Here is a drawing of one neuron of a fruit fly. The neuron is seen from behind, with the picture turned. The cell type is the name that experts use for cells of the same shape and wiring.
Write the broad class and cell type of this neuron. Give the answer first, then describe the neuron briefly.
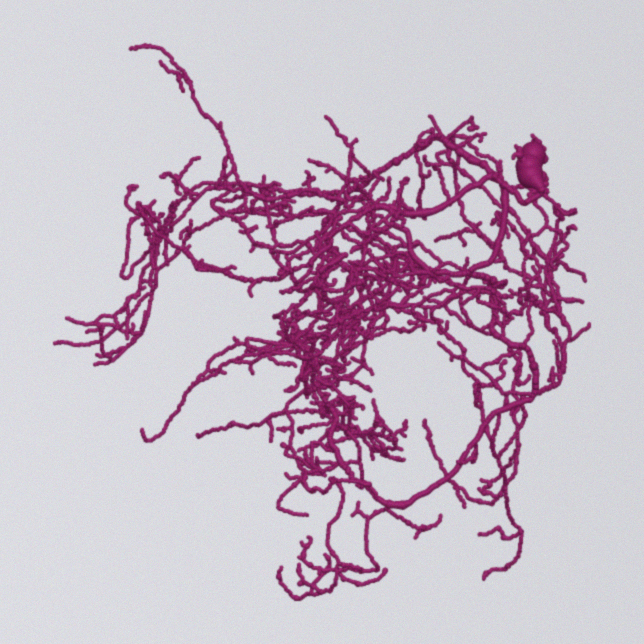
This is a central-brain intrinsic neuron. Its cell type is GNG701m. More than a hundred branch ends can be seen. In this view it is about as wide as it is tall.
